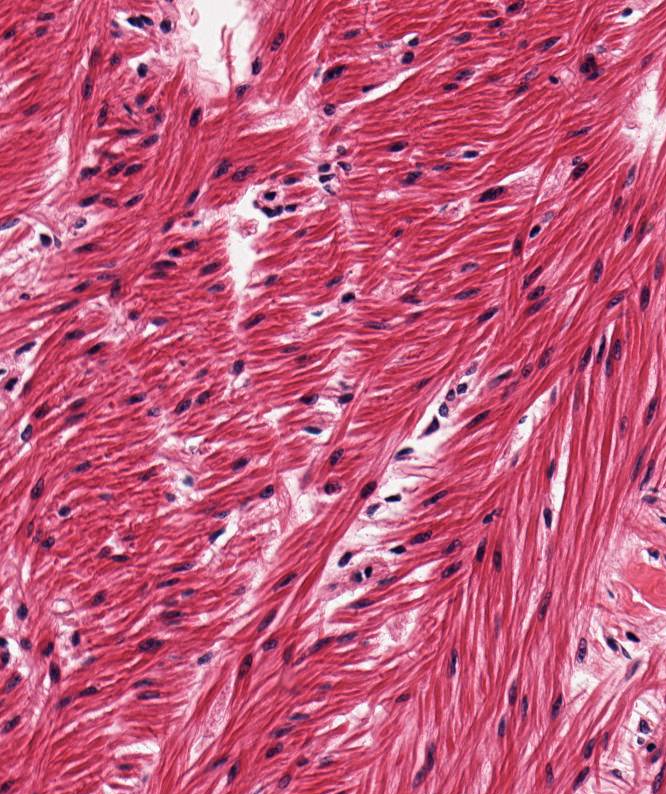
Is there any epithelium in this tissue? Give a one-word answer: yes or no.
No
